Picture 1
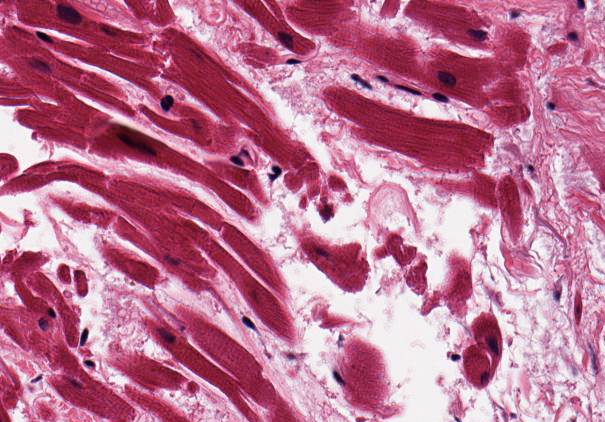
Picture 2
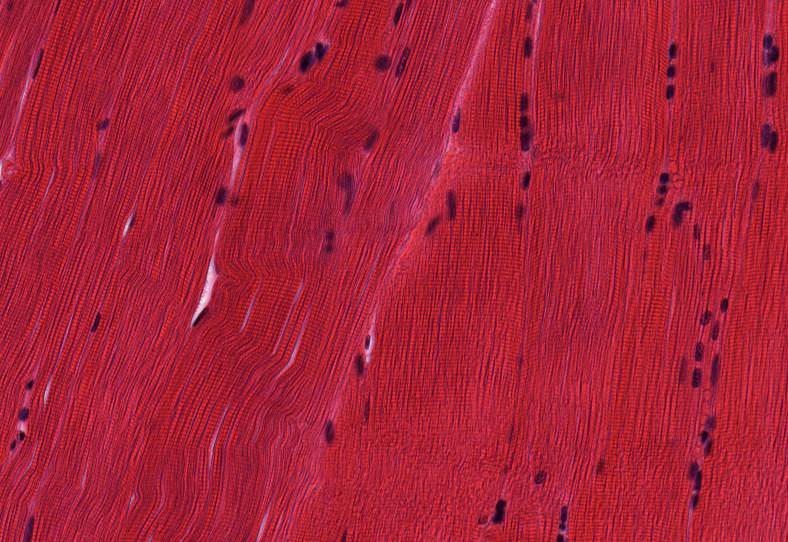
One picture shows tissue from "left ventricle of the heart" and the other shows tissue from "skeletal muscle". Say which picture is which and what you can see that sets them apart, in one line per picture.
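Site of picture 1: left ventricle of the heart. The oval nuclei of the muscle fibres lie centrally within the fibres.
Site of picture 2: skeletal muscle. The nuclei lie at the edges of the fibres rather than in their centres.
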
